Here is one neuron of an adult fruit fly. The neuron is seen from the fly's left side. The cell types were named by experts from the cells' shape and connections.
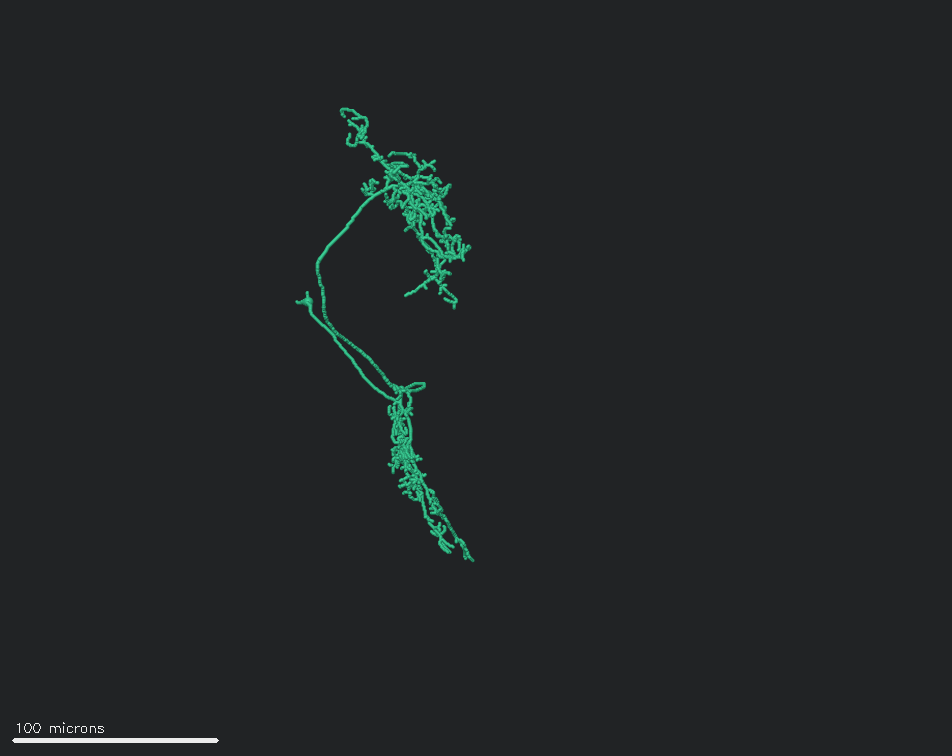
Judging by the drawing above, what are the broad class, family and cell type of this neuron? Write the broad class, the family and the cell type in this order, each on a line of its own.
central-brain intrinsic neuron
hemilineage CREa1_ventral
mAL_m2b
